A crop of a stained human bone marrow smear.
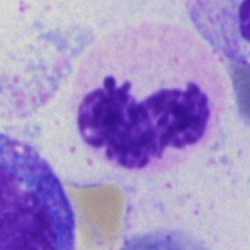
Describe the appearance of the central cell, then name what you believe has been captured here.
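On inspection, the nucleus is wider from side to side than it is tall, and small knob-like bumps project from its upper edge. Its chromatin is dark purple and coarsely clumped. The cytoplasm is abundant and pale pink. The cell is a segmented neutrophil.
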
